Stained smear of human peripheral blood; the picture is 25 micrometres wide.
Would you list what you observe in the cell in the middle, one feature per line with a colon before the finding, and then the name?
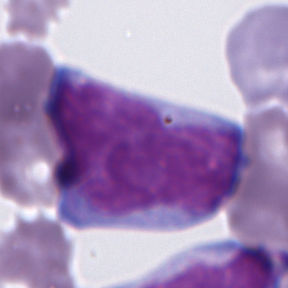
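Nucleus: fills most of the cell
Chromatin: finely stippled, reddish-purple throughout, no coarse dark clumps
Cytoplasm: pale blue, no visible granules
Vacuoles: none seen
Name: myeloblast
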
